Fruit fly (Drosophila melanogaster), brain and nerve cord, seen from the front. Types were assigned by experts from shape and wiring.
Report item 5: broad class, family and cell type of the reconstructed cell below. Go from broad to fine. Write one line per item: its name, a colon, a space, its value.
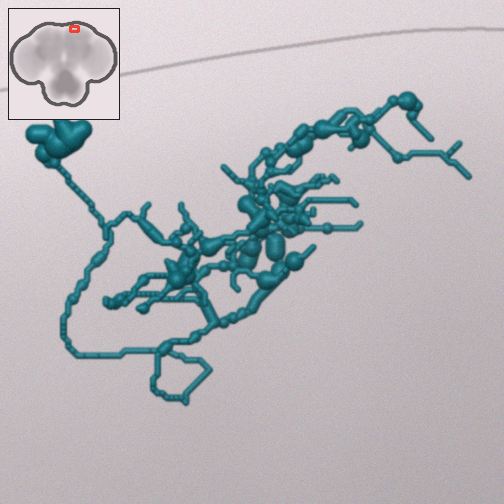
broad class: central-brain intrinsic neuron
family: hemilineage SLPpm2
cell type: CB1617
